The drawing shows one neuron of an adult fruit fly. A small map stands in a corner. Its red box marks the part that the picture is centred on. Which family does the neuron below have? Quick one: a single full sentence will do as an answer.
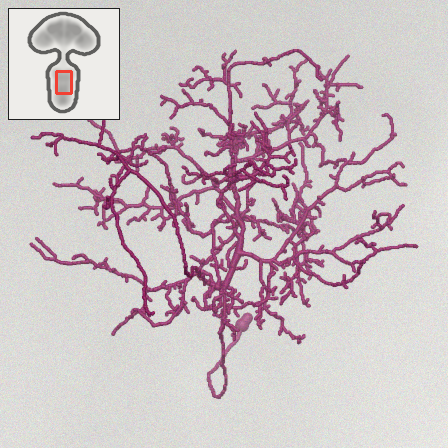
The neuron is counted in family hemilineage 06B.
